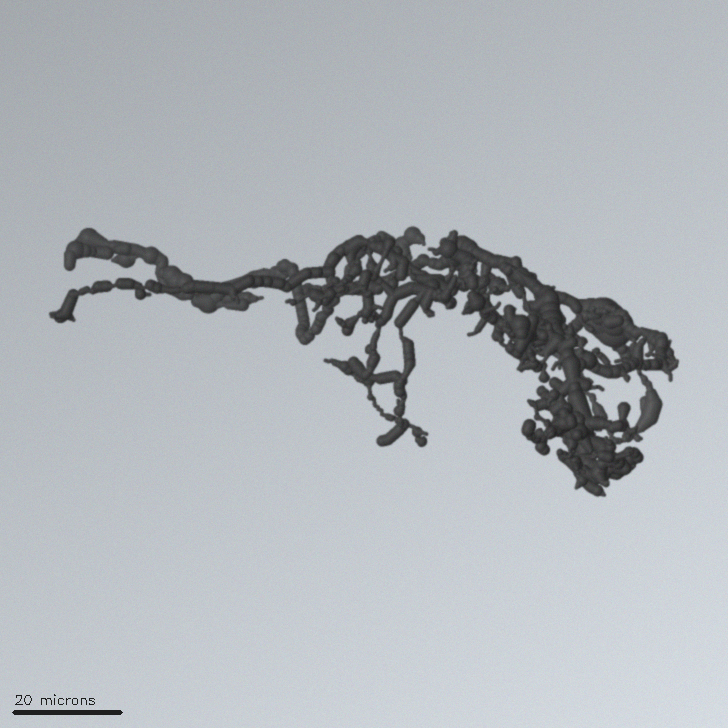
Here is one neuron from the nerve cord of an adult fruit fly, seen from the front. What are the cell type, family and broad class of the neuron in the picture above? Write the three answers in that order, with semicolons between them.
IN11B001; hemilineage 11B; nerve-cord intrinsic neuron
